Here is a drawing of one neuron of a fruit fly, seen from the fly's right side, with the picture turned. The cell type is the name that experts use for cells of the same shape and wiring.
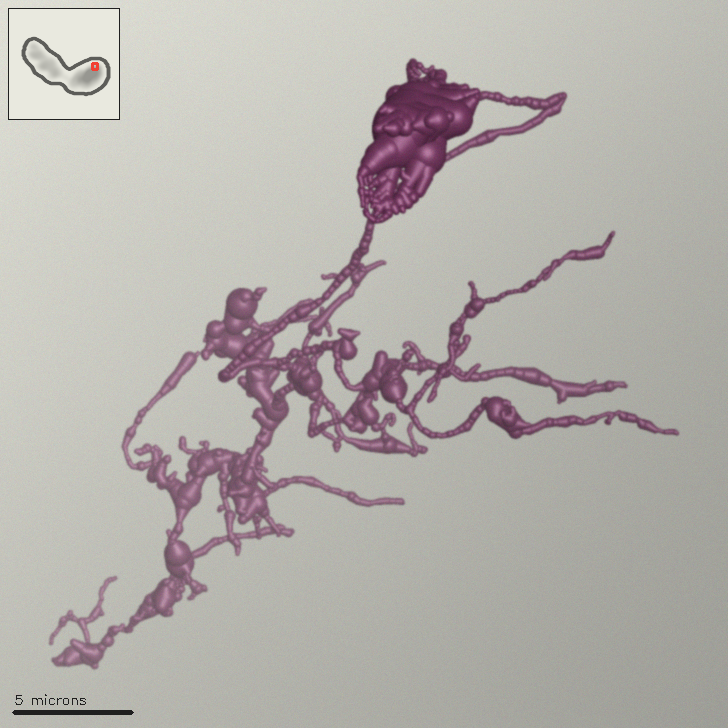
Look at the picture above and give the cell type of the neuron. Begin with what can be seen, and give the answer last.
From left to right in the picture it spans about 25 microns. The picture shows dozens of branch ends. Its broad class is optic-lobe intrinsic neuron. It is of cell type Dm-DRA2.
